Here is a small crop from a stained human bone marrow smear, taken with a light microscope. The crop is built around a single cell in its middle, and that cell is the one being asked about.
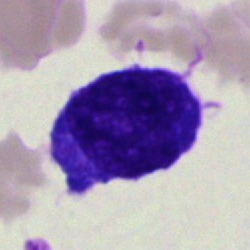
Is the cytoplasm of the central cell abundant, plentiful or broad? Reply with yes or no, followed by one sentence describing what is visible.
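No. The cytoplasm is scant and shows mainly as a narrow rim at the lower left.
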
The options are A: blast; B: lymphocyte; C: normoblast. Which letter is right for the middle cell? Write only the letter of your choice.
A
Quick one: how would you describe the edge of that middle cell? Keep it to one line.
The outer contour of the cell is irregular, with ragged portions or projections along it.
